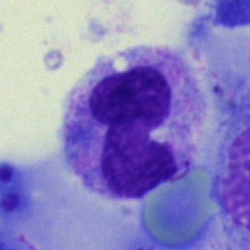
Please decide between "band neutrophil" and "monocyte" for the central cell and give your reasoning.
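Band neutrophil is the answer here. Its cytoplasm, moderate in amount, is pale lilac-pink and holds fine pink-violet granules scattered throughout.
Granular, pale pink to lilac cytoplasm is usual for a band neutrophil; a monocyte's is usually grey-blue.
The nucleus has a deep notch on its right side, which gives it a bent, two-part shape. A single small clear round spot sits at the top edge of the nucleus.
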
